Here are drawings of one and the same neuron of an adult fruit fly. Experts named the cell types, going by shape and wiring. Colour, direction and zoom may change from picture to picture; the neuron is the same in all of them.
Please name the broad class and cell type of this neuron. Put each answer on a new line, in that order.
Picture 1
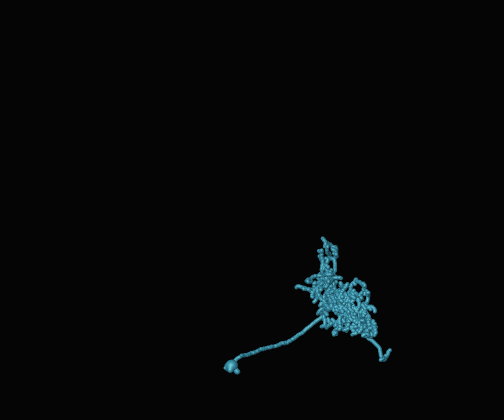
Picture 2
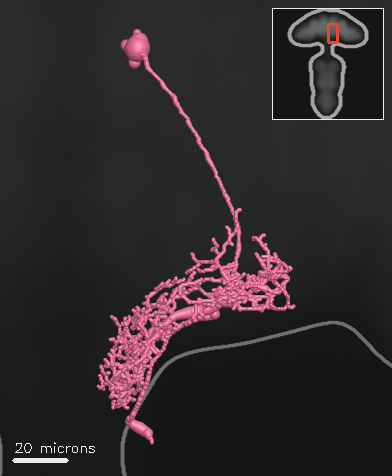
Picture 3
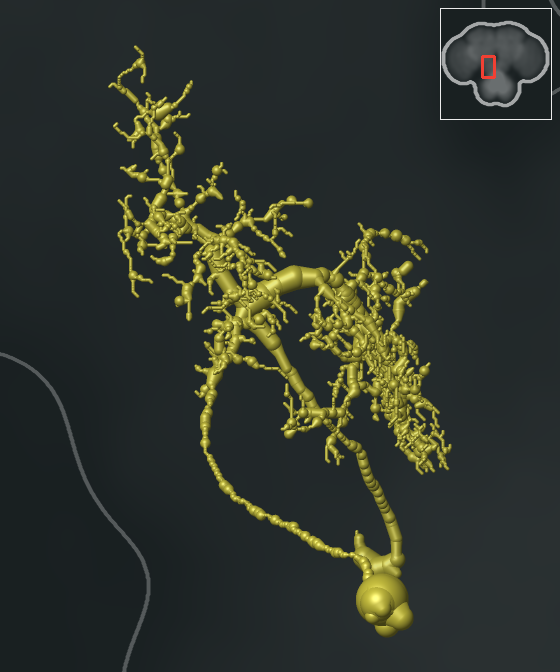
motor neuron of the brain
GNG647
